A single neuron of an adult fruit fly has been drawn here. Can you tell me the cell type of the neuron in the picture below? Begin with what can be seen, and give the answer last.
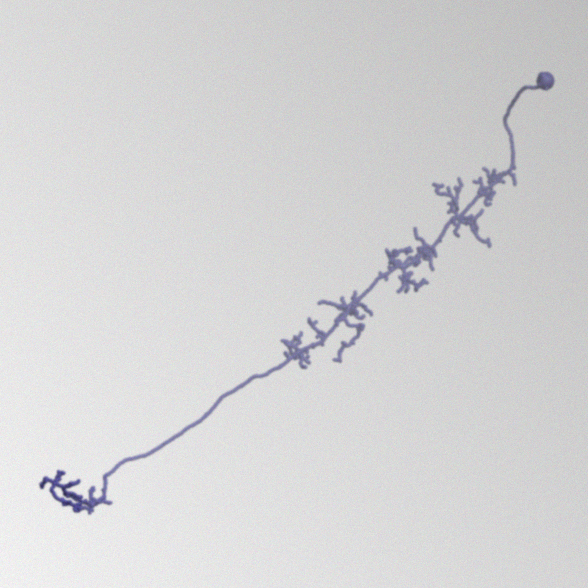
Its cell body lies at the upper right of the picture. Dozens of branch ends can be seen. It is an optic-lobe intrinsic neuron. Its cell type is Tm12.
